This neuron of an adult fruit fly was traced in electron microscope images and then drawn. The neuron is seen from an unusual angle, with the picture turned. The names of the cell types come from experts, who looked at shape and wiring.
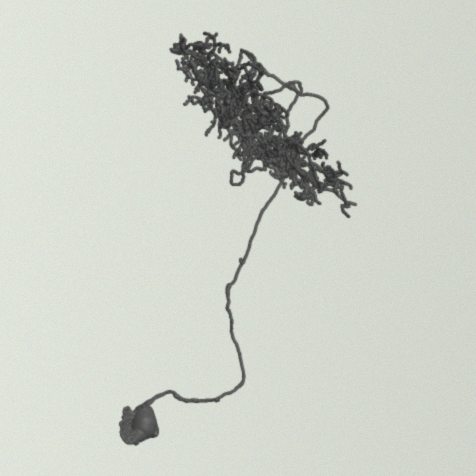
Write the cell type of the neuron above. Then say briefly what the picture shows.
It is of cell type Dm12. This is an optic-lobe intrinsic neuron. The picture shows dozens of branch ends. As drawn here it is taller than it is wide.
